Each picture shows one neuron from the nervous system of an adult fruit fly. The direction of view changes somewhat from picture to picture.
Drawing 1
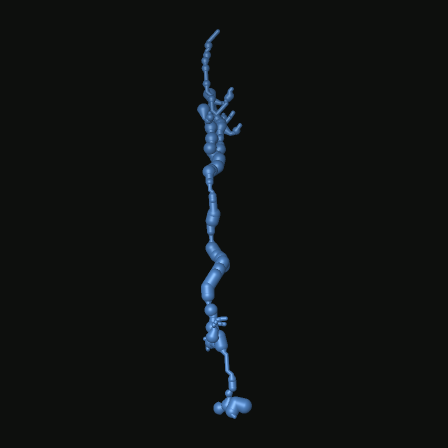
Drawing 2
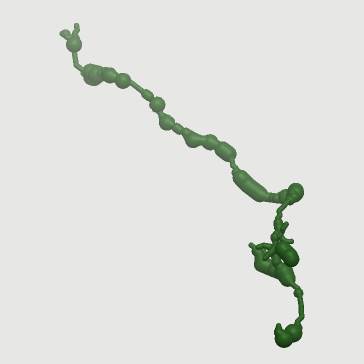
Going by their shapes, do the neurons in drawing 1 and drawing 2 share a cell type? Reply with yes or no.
yes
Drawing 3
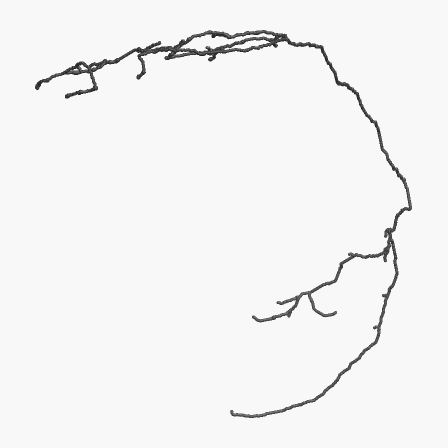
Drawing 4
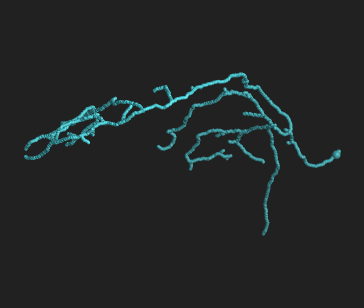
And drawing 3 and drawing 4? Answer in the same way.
yes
